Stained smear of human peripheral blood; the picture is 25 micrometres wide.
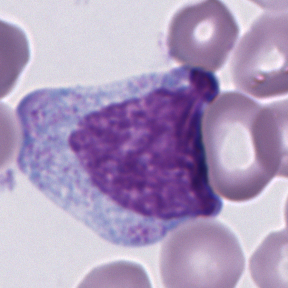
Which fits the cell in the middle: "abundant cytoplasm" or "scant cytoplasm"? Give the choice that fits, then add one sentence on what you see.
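Abundant cytoplasm. The cytoplasm is abundant and pale greyish-blue.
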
